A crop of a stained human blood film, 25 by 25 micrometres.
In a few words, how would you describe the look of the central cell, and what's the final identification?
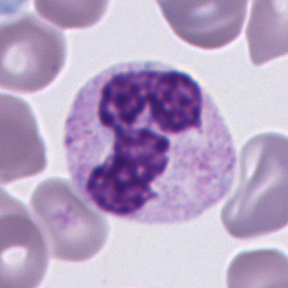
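First, the outline of the central cell is round and smooth. Next, the nucleus forms a curved band that narrows at several points along its length, and no nucleoli are visible in it. Finally, fine lilac granules fill the cytoplasm evenly. The cell is a segmented neutrophil.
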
